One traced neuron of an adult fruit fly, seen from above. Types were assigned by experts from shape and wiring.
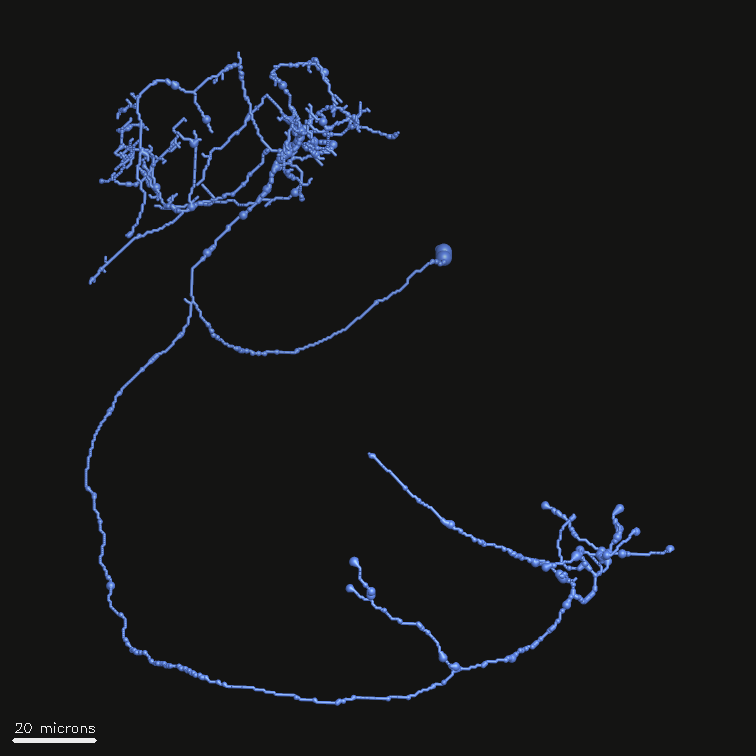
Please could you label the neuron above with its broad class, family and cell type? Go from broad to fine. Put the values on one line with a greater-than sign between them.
central-brain intrinsic neuron > hemilineage ALlv1 > M_lvPNm42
